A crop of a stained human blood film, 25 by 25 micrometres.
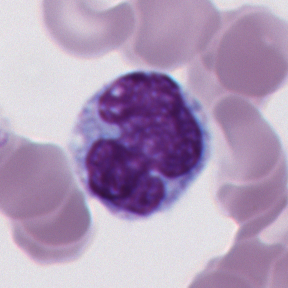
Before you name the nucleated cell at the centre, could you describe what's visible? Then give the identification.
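Outline first: roughly round. Next, the nucleus, which has a deep notch on its left side. Then the cytoplasm: pale greyish-blue, with no coarse coloured granules in it. The cell is a monocyte.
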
